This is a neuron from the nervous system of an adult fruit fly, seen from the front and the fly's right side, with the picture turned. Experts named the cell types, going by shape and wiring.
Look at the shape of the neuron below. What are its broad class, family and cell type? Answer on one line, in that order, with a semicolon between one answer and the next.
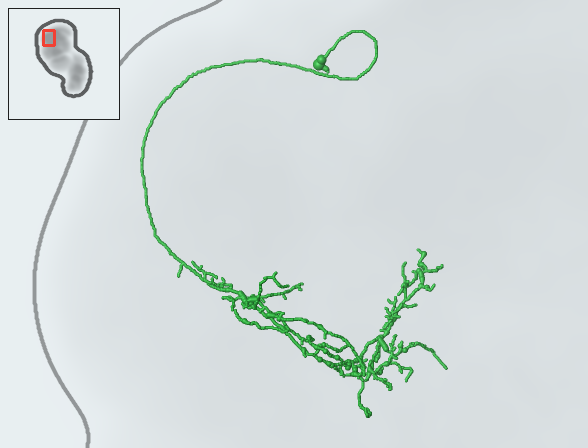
central-brain intrinsic neuron; hemilineage SLPav2; CL016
